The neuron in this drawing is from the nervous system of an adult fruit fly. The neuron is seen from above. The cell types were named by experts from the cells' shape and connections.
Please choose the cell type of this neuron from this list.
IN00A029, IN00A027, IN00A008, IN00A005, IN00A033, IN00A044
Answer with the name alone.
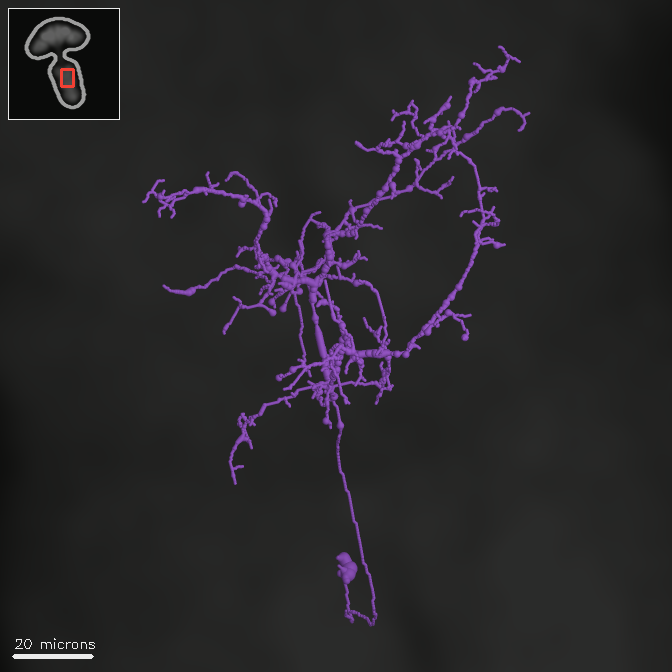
IN00A044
